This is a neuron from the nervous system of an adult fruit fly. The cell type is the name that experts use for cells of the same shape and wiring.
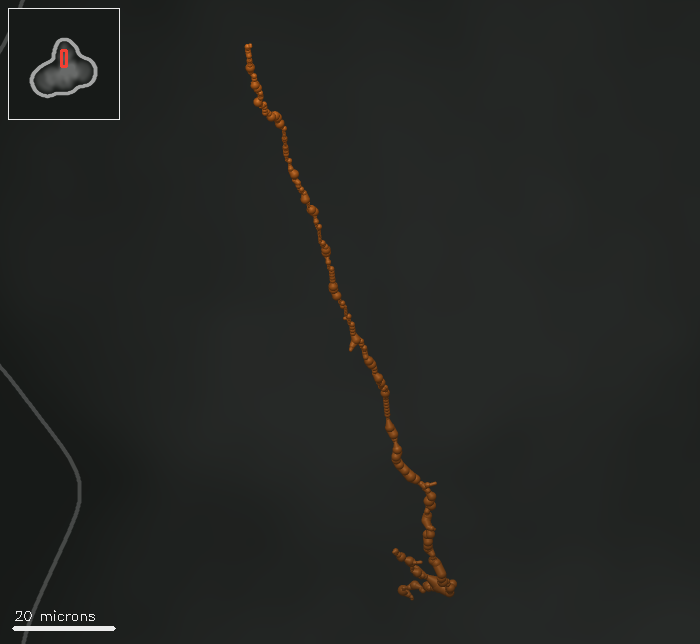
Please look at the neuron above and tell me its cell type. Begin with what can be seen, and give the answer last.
The drawing shows no cell body. From top to bottom in the picture it spans about 110 microns. It has a dozen or fewer branch ends. This is a sensory neuron entering the nerve cord. The cell type is SNpp60.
